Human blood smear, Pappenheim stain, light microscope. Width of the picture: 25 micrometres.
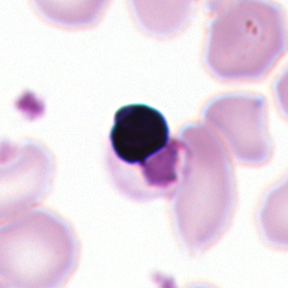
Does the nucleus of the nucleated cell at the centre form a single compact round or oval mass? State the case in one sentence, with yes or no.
Yes, it is a compact round or oval mass that the nucleus forms.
